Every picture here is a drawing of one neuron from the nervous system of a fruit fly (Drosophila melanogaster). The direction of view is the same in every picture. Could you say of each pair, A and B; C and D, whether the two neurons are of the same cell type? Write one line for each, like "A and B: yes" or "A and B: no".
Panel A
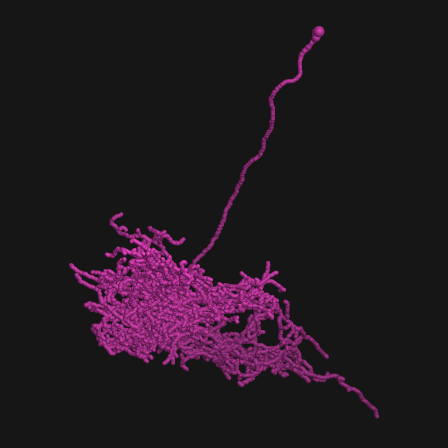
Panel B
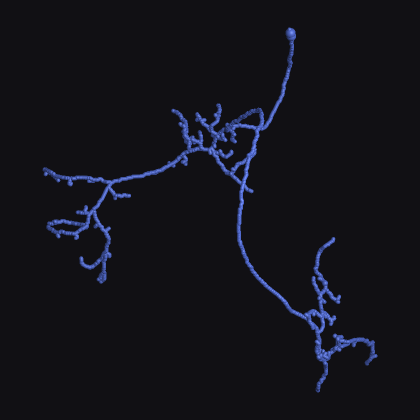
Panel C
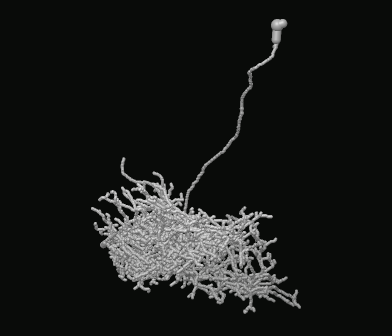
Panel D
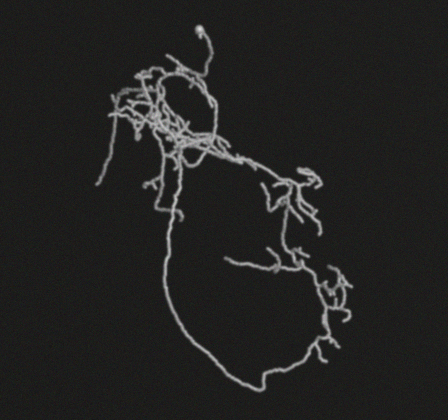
A and B: no
C and D: no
